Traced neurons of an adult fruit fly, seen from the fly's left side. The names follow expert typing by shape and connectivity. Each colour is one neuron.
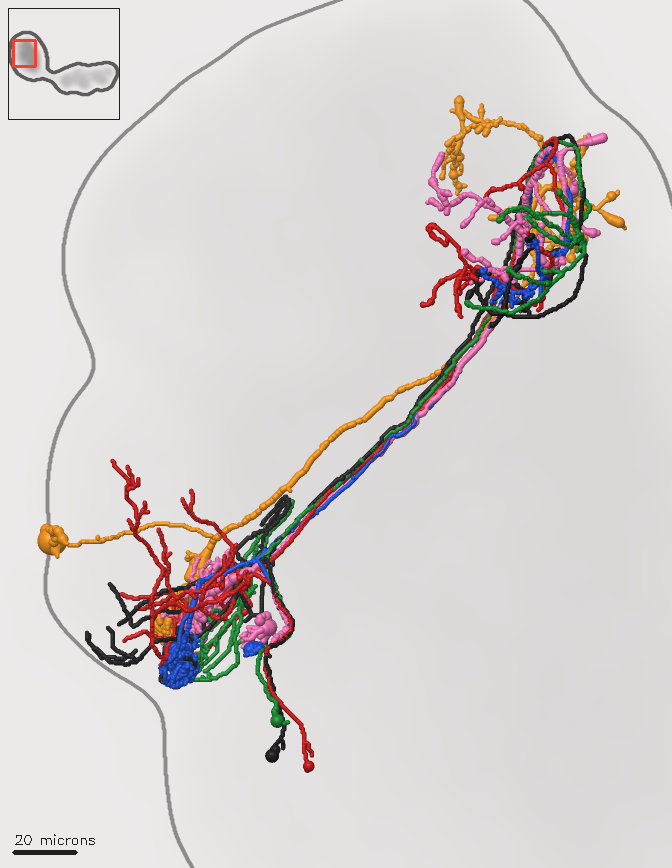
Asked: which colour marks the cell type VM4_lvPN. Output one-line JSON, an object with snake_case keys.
{"colour": "blue"}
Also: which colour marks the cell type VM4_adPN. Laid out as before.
{"colour": "orange"}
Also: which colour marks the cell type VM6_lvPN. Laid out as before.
{"colour": "green"}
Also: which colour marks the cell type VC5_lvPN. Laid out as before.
{"colour": "pink"}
